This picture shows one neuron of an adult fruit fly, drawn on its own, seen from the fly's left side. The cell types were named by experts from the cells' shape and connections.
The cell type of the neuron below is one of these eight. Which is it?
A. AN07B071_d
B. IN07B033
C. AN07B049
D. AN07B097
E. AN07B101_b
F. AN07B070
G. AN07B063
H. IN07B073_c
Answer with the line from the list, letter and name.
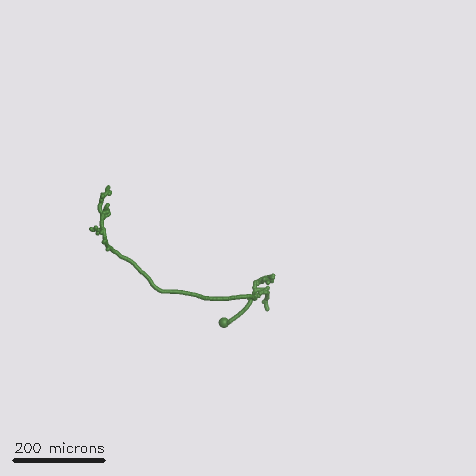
E. AN07B101_b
